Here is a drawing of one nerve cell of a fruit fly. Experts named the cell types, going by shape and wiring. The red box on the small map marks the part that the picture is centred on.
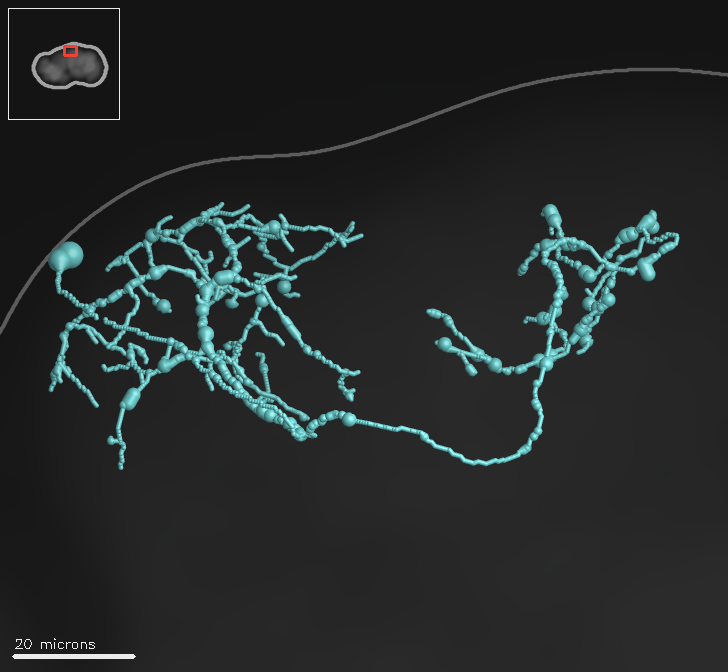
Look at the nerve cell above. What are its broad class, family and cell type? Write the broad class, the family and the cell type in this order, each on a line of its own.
central-brain intrinsic neuron
hemilineage LHp3
CB1348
